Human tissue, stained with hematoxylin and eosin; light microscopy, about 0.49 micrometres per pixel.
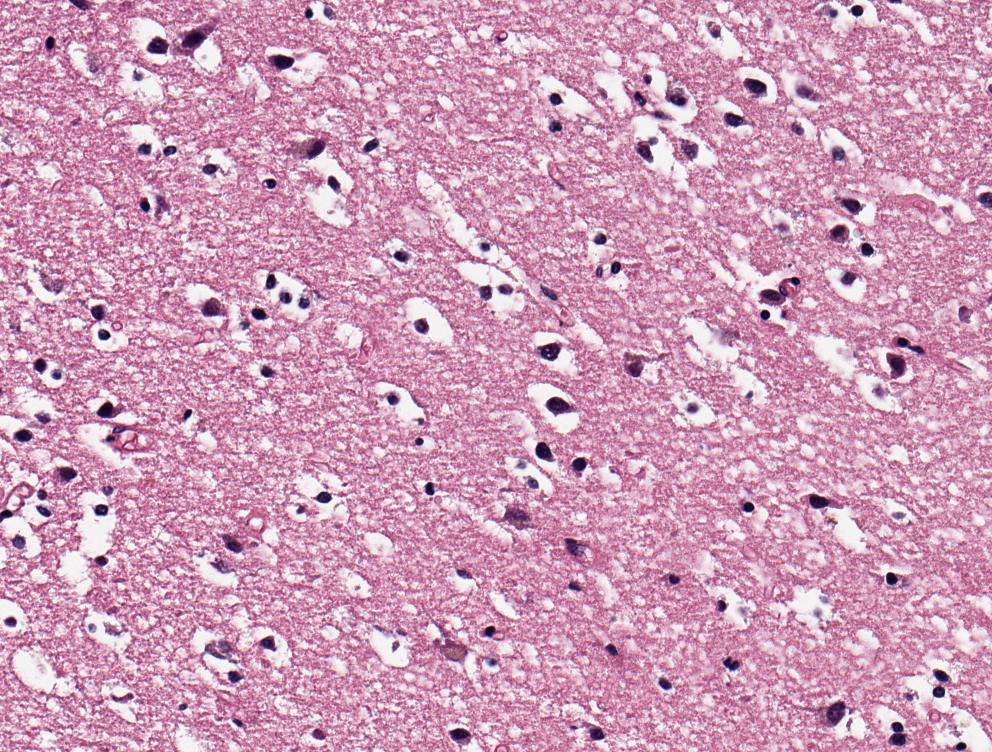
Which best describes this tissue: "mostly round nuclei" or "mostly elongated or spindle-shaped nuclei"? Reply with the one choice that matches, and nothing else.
Mostly round nuclei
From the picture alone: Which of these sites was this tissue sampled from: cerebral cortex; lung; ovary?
cerebral cortex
